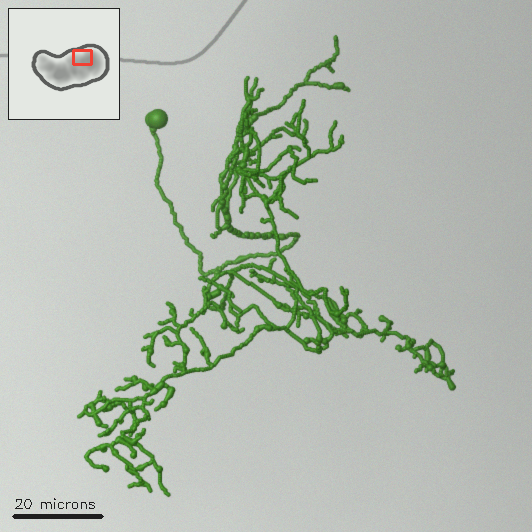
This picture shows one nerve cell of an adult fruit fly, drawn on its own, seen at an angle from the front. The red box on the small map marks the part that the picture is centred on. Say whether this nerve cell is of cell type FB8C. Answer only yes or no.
yes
